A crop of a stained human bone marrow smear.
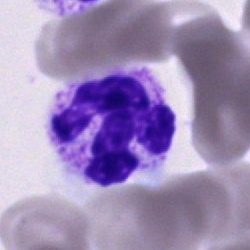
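Segmented neutrophil, the cell in the middle. Notice first that its outline is roughly round. Look next at the chromatin, which is dense and stains deep purple, and see that the nucleus shows no nucleoli. Last, note the pale lilac cytoplasm.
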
